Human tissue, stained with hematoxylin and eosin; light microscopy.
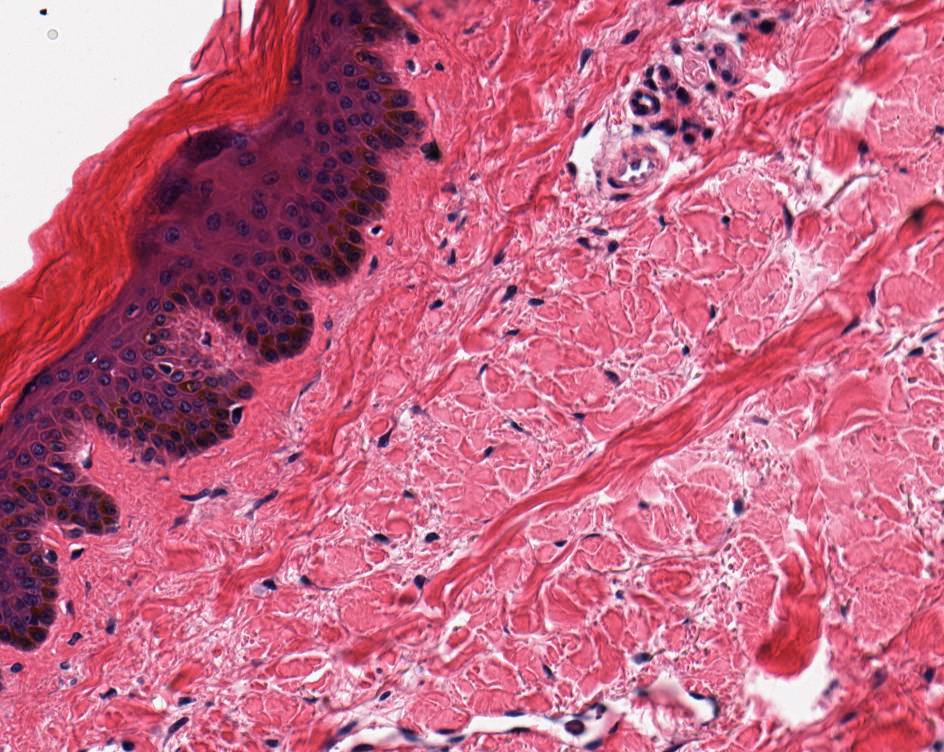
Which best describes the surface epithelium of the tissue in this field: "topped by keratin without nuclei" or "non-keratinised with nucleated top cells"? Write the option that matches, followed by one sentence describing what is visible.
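Topped by keratin without nuclei. The epithelium is stratified squamous and is topped by a compact, layered, bright red keratin layer at the upper left.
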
